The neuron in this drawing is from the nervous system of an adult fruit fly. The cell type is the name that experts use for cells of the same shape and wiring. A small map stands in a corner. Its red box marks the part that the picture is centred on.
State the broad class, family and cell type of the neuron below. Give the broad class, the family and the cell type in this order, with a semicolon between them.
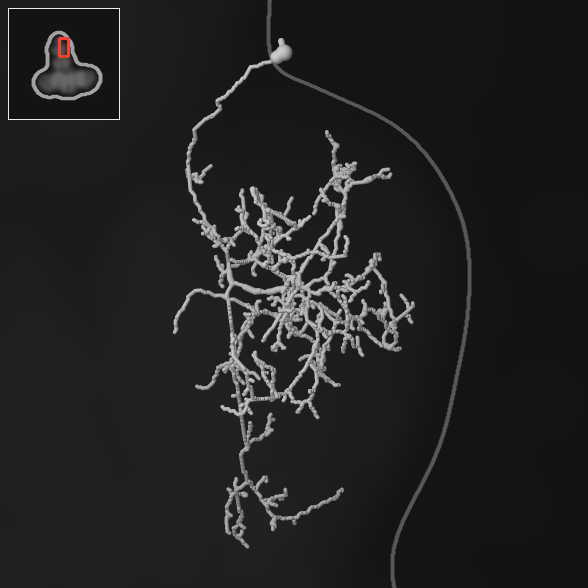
nerve-cord intrinsic neuron; hemilineage 20A.22A; IN20A.22A051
